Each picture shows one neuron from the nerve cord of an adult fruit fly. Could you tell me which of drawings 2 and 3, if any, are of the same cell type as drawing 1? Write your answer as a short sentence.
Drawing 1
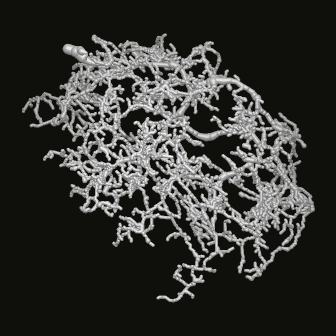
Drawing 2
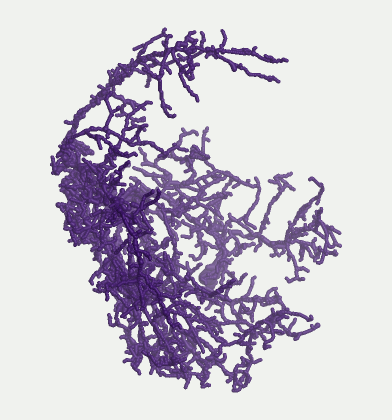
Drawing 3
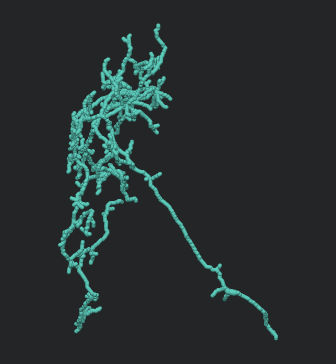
Drawing 2 is of the same cell type.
